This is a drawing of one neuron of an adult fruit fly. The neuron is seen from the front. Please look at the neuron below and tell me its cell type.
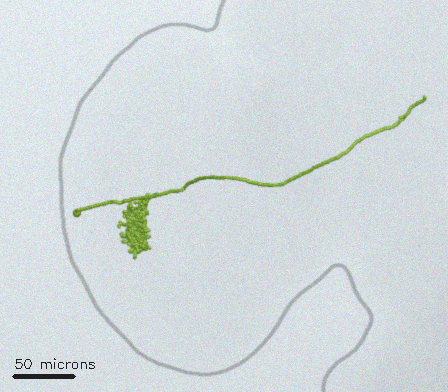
MeVP6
